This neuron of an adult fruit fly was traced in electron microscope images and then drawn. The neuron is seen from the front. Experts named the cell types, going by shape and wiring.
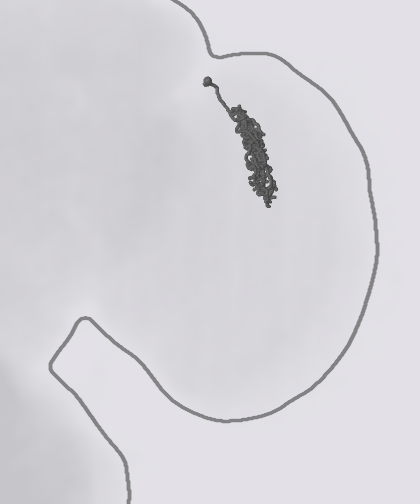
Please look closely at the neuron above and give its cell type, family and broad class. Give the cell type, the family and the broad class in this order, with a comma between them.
Pm2a, Pm, optic-lobe intrinsic neuron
